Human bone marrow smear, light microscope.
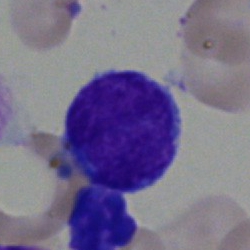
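Lymphocyte. It's round in outline, and the nucleus takes up almost the whole cell. You'll notice the chromatin is finely textured rather than coarsely clumped, and there are no distinct granules to be seen.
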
